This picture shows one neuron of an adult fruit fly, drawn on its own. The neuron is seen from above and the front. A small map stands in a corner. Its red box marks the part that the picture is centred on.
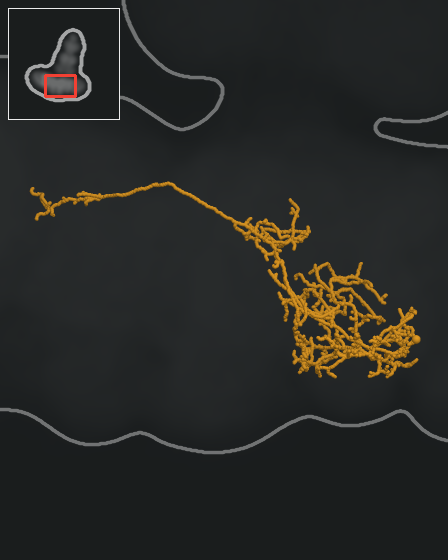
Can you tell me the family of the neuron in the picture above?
hemilineage VLPl2_medial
